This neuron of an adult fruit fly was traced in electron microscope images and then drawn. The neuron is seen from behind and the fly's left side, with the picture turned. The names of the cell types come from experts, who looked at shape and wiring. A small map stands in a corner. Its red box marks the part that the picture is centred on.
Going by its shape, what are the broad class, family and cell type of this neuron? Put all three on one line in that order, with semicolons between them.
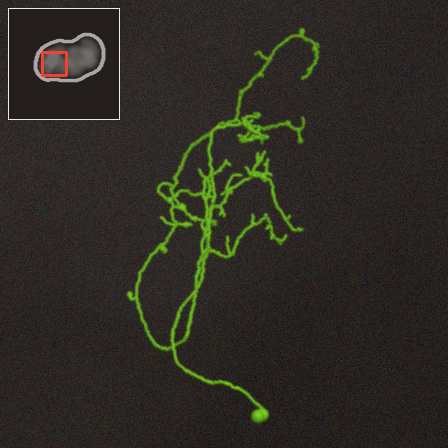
nerve-cord intrinsic neuron; hemilineage 06A; IN06A120_c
